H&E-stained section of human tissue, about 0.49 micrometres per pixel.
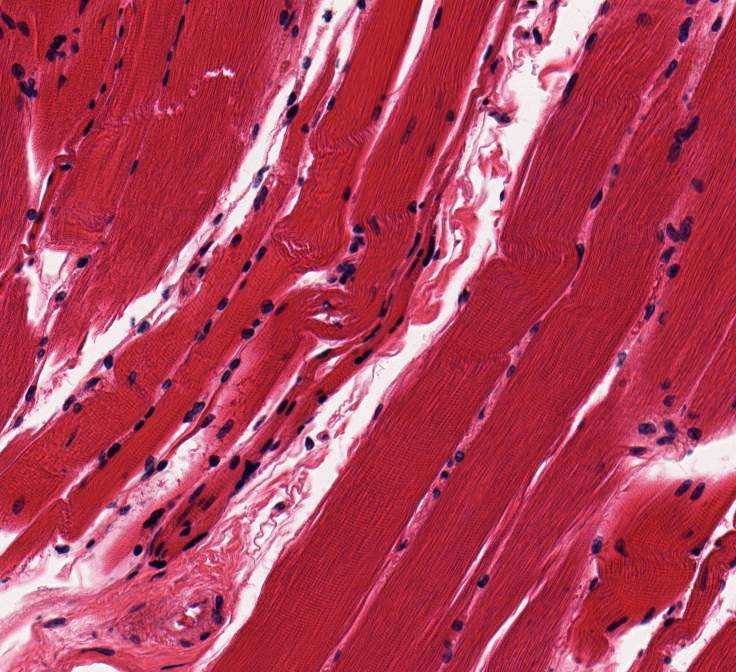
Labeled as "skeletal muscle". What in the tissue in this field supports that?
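This is skeletal muscle. First, fibre shape: the fibres are long unbranched cylinders lying side by side.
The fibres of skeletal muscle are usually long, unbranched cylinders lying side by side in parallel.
That matches. Second, striations: fine transverse cross-striations run across the fibres.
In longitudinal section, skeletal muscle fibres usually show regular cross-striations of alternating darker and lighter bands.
The striations here agree with that. Third, nuclei: they lie at the fibre edges rather than in the centres, and are dark, elongated and aligned with the long axis of the fibres.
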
